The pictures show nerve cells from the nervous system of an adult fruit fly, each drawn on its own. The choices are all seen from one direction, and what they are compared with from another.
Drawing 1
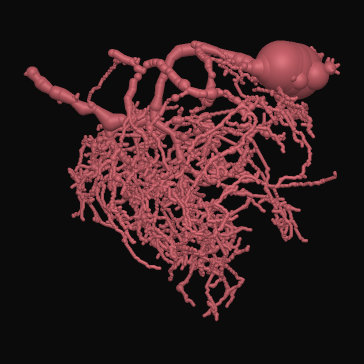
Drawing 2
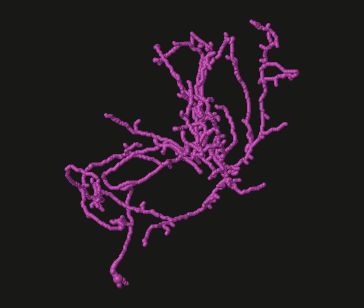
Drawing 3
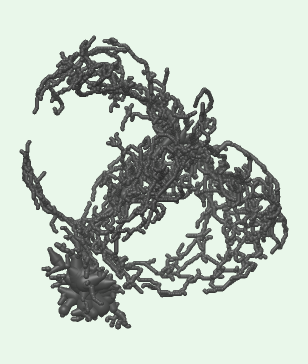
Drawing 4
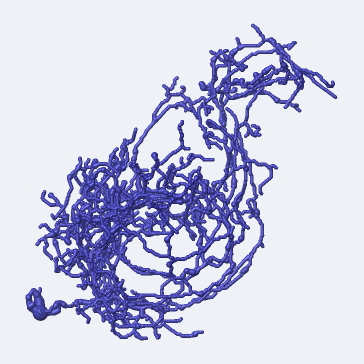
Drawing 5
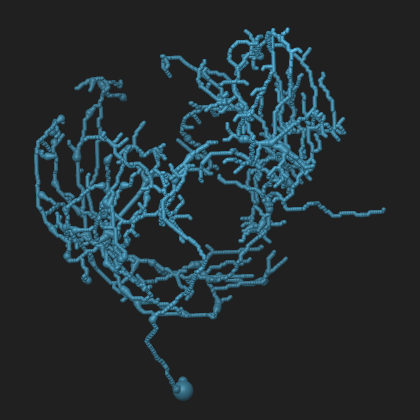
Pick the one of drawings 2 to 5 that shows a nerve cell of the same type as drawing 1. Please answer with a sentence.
Drawing 3 shows a nerve cell of the same cell type.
